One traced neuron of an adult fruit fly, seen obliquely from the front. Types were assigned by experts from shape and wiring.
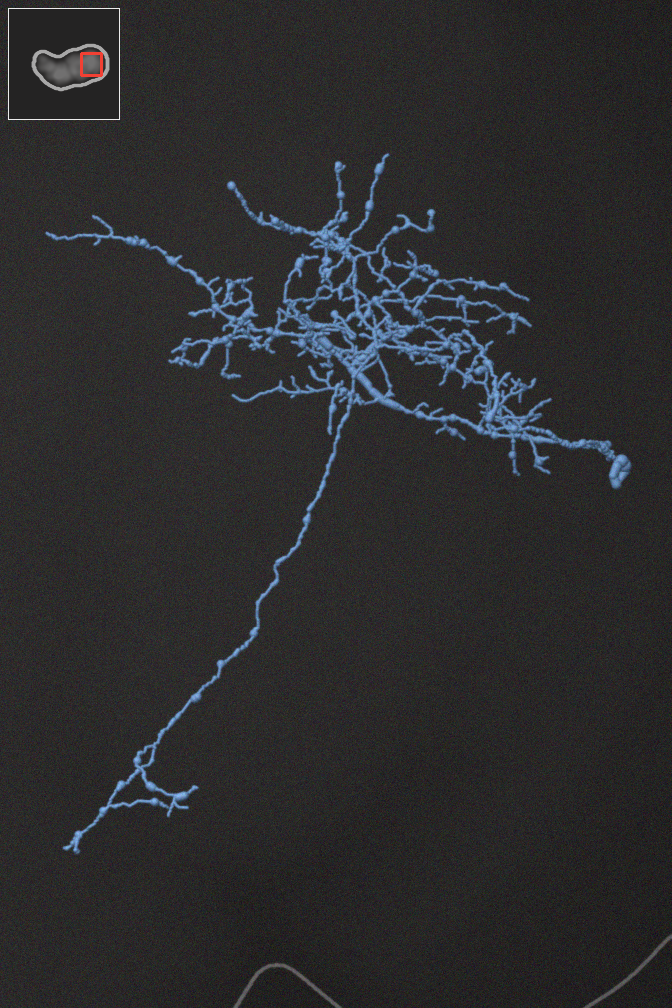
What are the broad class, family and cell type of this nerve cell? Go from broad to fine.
central-brain intrinsic neuron; hemilineage VLPa1_lateral; AVLP288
